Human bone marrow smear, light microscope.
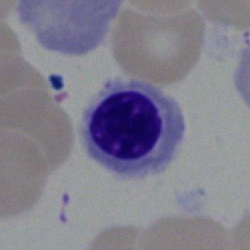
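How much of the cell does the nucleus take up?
Most of it, leaving only a moderate band of cytoplasm, and the outer edge is slightly uneven rather than perfectly smooth.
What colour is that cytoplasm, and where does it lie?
Pale lavender-blue, forming a rim around the whole nucleus.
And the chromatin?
Dense and dark purple, with a few small paler patches.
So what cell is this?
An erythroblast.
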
